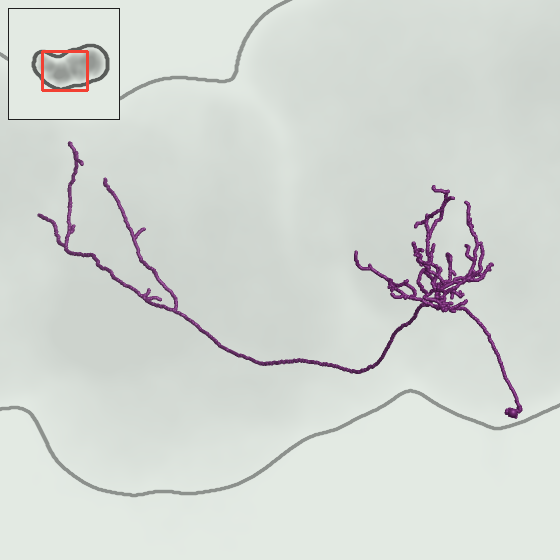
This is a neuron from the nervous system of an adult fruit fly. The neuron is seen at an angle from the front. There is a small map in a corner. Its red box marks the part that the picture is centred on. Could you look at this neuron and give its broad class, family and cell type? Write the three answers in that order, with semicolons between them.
descending neuron; hemilineage MX3; DNg08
